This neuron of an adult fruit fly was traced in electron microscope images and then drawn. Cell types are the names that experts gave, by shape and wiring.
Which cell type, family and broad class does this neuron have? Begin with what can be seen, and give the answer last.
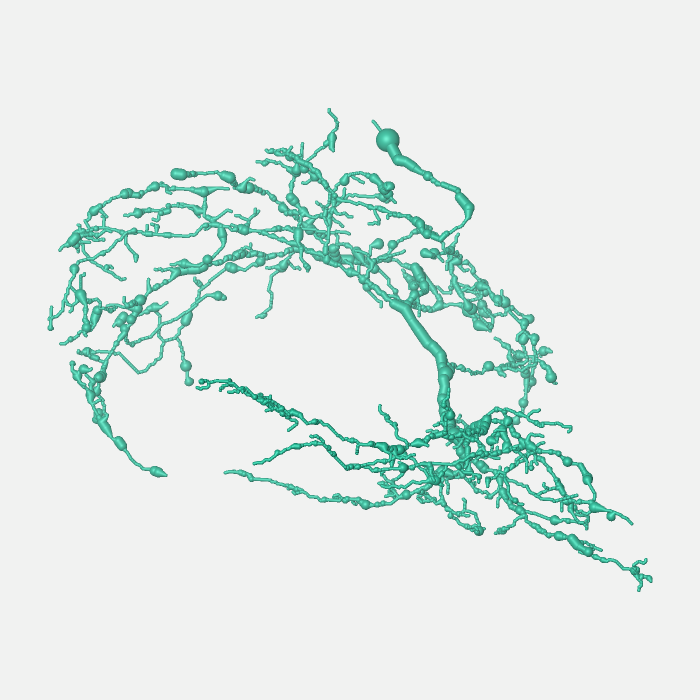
The cell body can be seen at the top of the picture. More than a hundred branch ends can be seen. It is of cell type SLP269. The family is hemilineage LHp2. Its broad class is central-brain intrinsic neuron.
